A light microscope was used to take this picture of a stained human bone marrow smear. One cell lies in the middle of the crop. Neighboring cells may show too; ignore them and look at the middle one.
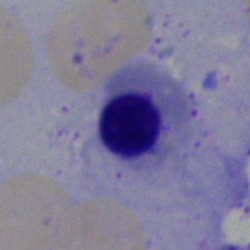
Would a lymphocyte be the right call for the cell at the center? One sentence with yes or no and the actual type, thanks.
No, this is not a lymphocyte at all; the cell in the middle is an erythroblast.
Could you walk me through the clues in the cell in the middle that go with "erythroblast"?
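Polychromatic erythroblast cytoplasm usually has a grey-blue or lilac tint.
Here it is pale greyish-blue: fits the erythroblast. Chromatin dense, very dark purple, little visible texture.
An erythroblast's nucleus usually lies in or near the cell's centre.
Here the nucleus sits off-centre, toward lower left: does not fit. Widest cytoplasm band lies above and right of the nucleus.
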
